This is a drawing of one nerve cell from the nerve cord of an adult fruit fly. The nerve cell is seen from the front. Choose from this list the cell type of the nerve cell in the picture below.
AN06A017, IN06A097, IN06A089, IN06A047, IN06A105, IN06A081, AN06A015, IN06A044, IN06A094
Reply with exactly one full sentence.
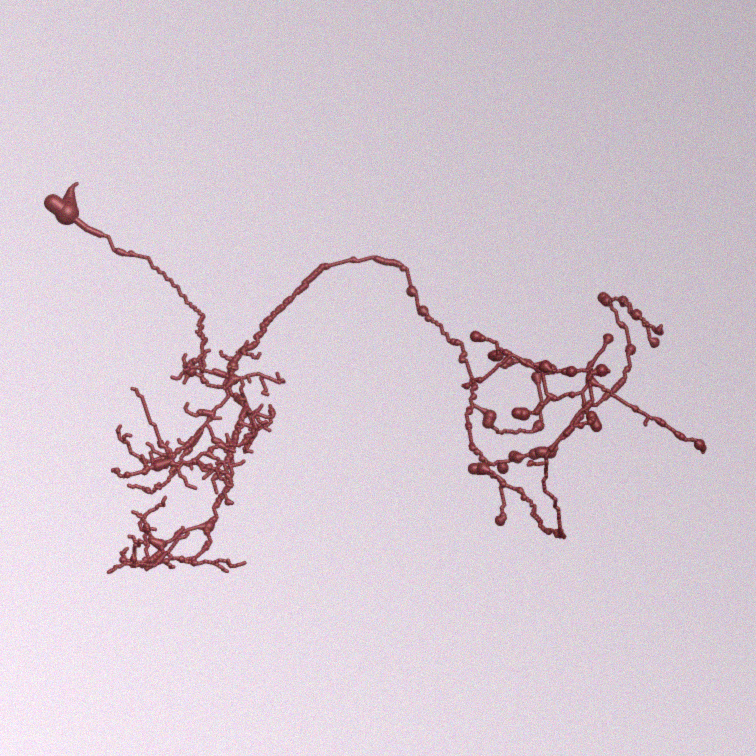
The nerve cell is of cell type IN06A105.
